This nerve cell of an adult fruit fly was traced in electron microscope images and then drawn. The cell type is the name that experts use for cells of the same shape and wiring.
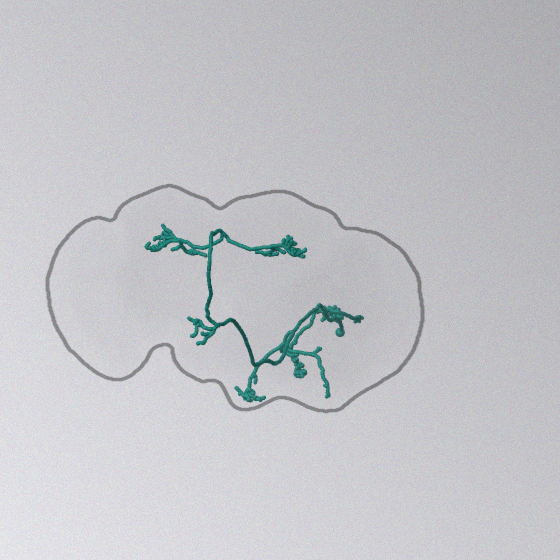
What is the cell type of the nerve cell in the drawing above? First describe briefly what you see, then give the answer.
The cell body can be seen in the middle of the picture. As drawn here it is about as wide as it is tall. Its broad class is ascending neuron. It is of cell type ANXXX127.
